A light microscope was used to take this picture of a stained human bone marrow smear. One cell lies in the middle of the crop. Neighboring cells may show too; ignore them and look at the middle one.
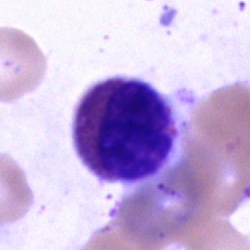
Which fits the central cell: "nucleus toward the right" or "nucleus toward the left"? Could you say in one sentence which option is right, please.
In this cell, the nucleus is set toward the right side.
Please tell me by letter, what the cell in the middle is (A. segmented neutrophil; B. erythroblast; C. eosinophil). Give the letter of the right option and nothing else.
C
